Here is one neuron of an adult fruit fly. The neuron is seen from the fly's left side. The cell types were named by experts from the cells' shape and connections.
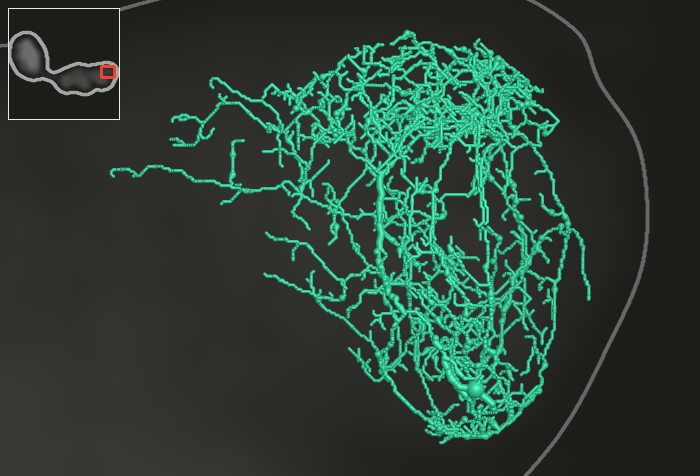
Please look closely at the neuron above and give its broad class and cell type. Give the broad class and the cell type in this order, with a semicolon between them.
nerve-cord intrinsic neuron; INXXX209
